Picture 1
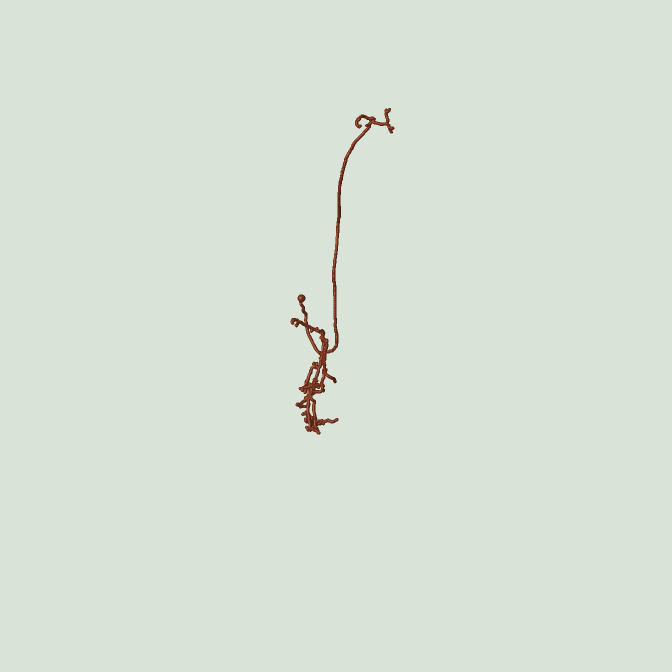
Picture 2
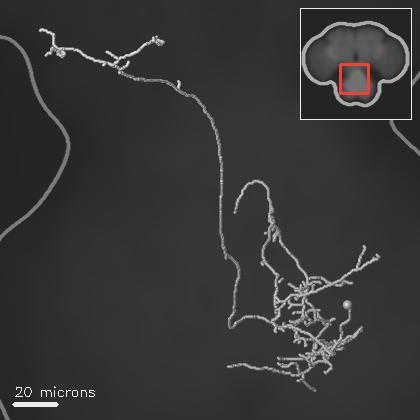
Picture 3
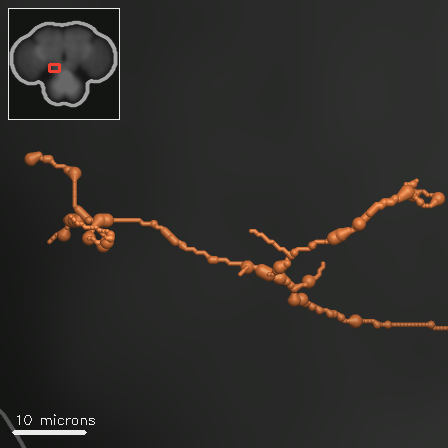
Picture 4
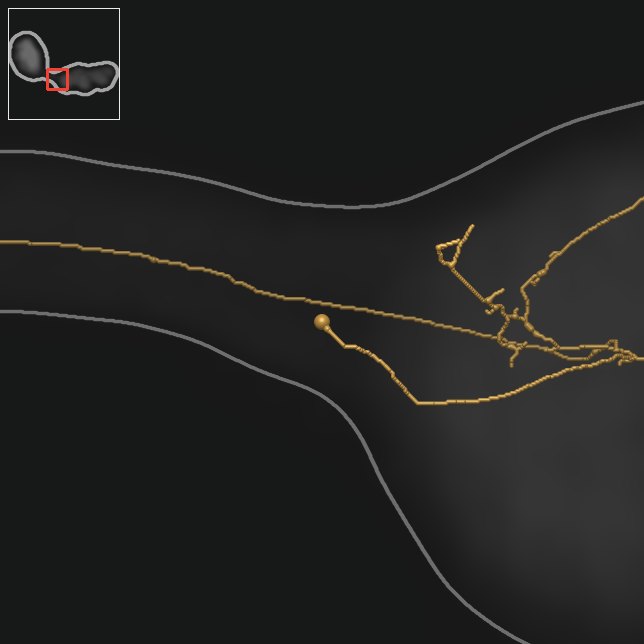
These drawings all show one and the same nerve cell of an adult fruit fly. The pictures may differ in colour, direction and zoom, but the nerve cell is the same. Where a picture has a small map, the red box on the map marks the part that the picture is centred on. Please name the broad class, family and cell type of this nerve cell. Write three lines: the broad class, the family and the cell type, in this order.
ascending neuron
hemilineage 08B
AN08B101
